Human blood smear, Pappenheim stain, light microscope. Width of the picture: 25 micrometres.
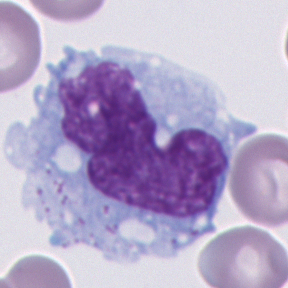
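Monocyte: one continuous folded nuclear mass, not split into separate lobes, with a fine lacy chromatin pattern rather than coarse dense clumps. Several clear, rounded vacuoles occupy the cytoplasm, and fine reddish-purple granules are scattered mostly through its lower left part.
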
